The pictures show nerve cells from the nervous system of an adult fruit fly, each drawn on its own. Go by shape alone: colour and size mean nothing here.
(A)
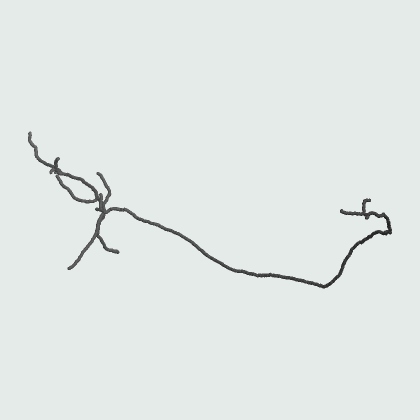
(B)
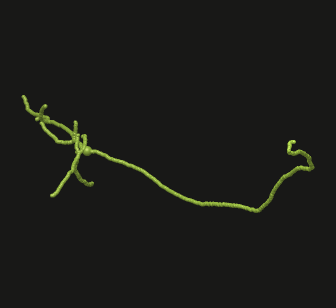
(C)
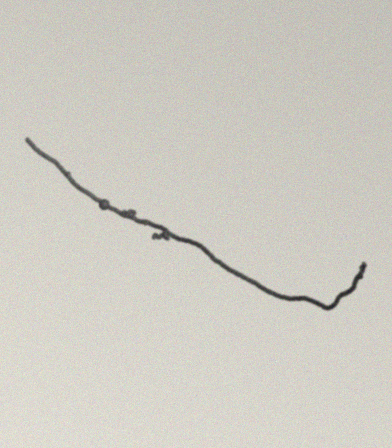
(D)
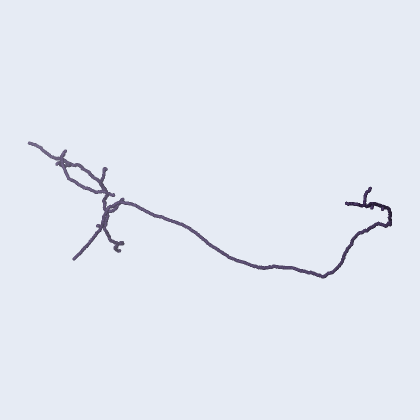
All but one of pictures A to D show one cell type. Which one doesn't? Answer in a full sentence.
Picture C is the odd one out.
